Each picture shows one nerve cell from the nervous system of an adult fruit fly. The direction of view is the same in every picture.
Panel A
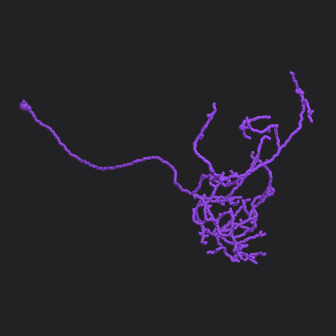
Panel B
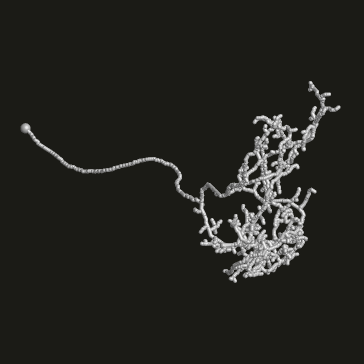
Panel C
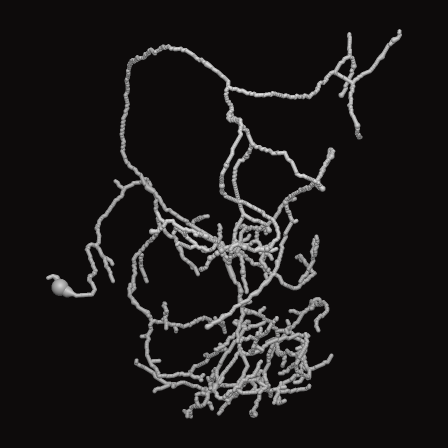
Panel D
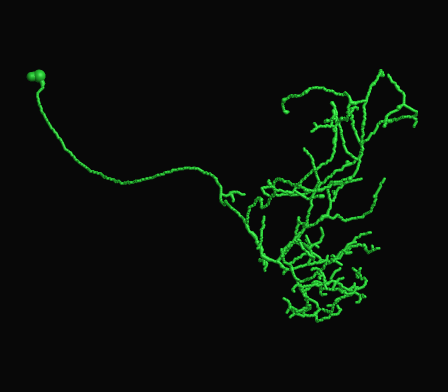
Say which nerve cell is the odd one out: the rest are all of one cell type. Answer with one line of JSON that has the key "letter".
{"letter": "C"}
